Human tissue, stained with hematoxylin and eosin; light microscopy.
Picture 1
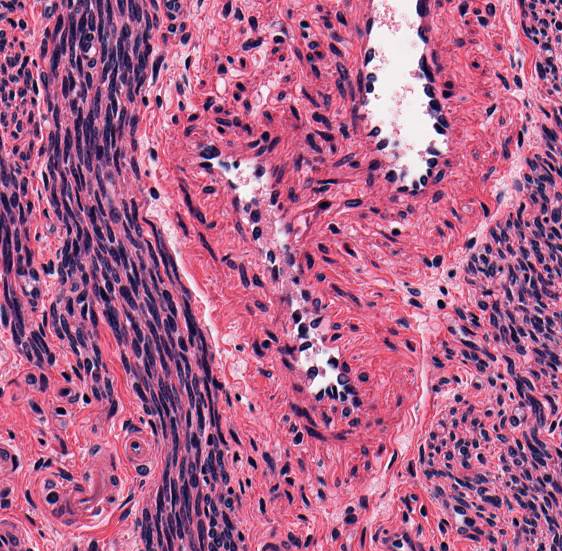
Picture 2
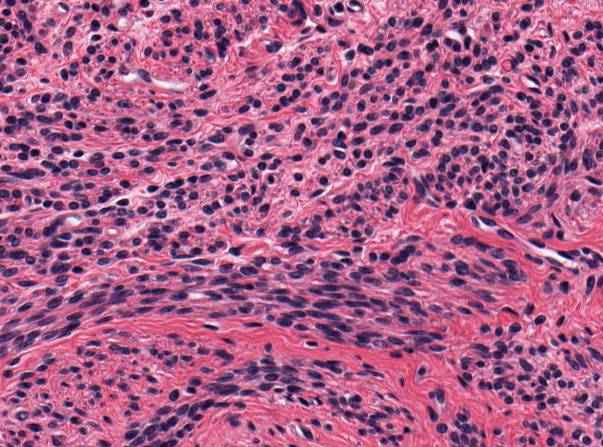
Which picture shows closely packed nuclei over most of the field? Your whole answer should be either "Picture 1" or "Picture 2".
Picture 2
